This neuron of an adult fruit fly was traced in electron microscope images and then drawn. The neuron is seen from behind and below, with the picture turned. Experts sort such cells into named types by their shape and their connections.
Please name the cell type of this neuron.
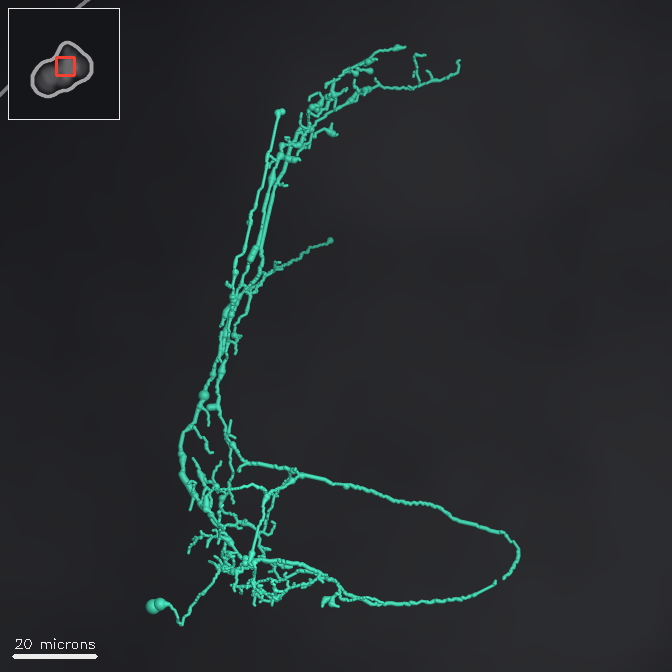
IN17A097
